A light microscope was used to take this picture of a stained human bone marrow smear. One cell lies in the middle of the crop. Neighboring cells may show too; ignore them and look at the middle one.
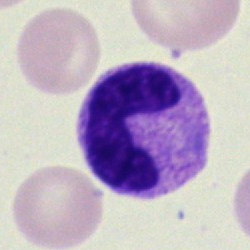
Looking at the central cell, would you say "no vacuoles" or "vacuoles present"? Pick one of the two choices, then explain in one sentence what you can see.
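No vacuoles. No vacuoles are seen in the cytoplasm.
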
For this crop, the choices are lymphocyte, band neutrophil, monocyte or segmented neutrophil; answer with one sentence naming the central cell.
The cell at the centre of the field is a band neutrophil.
